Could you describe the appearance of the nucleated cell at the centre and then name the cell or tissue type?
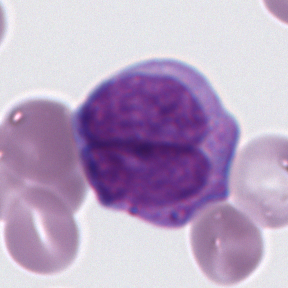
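Nucleus: it fills most of the cell, and a deep horizontal cleft splits it into an upper and a lower half of similar size. Chromatin: finely stippled and evenly spread, with no coarse dark clumps. Cytoplasm: the rim is widest on the right side of the cell. Name: atypical promyelocyte.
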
